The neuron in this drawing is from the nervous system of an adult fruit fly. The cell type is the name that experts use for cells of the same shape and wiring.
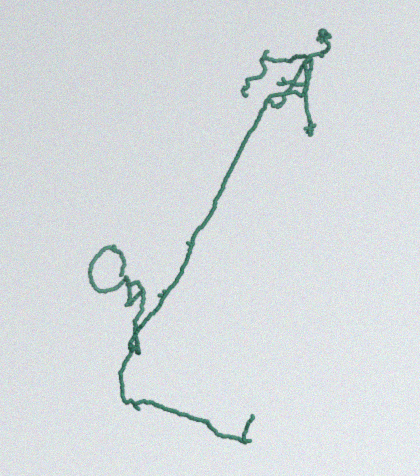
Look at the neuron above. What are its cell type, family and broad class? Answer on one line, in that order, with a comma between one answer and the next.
KCab-s, class Kenyon Cell, central-brain intrinsic neuron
